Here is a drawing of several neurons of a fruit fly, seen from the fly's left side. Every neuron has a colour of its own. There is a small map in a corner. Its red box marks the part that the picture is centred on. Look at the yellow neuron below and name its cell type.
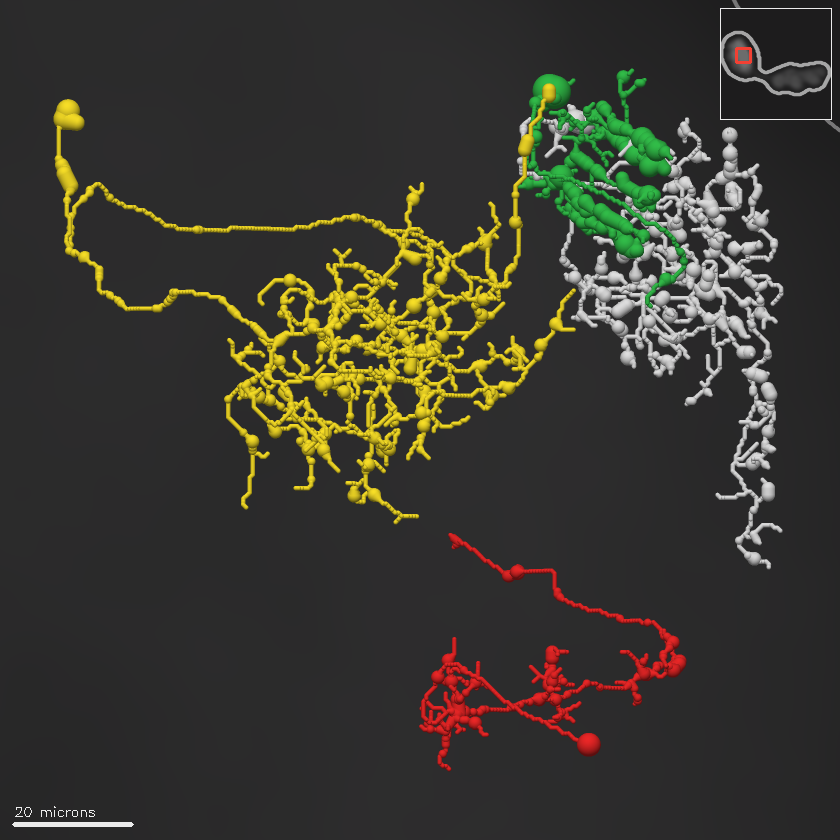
MeLo1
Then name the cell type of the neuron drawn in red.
Tm3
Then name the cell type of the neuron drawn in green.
Dm9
